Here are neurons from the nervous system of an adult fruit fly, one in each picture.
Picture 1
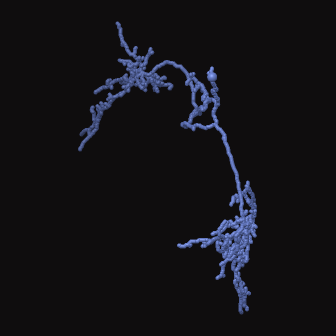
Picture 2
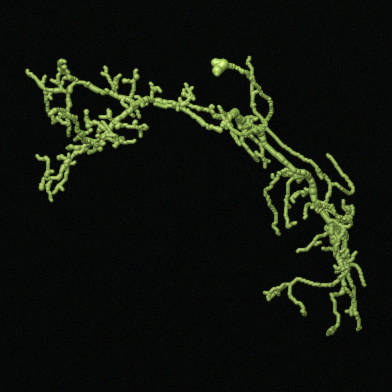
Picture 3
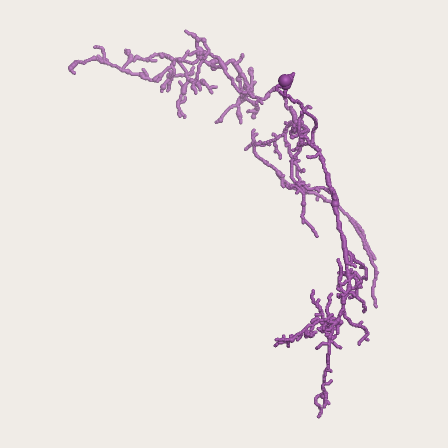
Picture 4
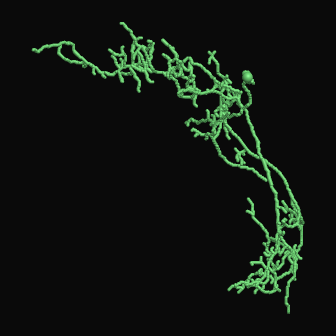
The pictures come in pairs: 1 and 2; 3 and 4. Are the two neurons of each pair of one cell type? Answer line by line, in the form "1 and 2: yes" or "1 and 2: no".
1 and 2: no
3 and 4: yes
